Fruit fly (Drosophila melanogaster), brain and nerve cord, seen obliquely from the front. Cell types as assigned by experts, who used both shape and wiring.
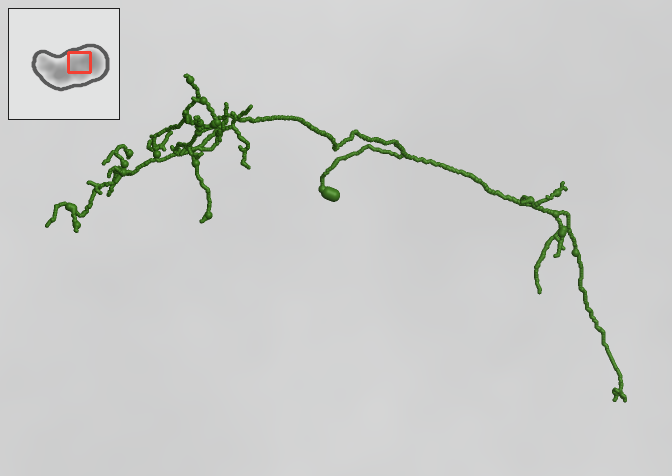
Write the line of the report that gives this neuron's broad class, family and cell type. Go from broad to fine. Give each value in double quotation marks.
"central-brain intrinsic neuron", "hemilineage DM6_posterior", "CL351"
